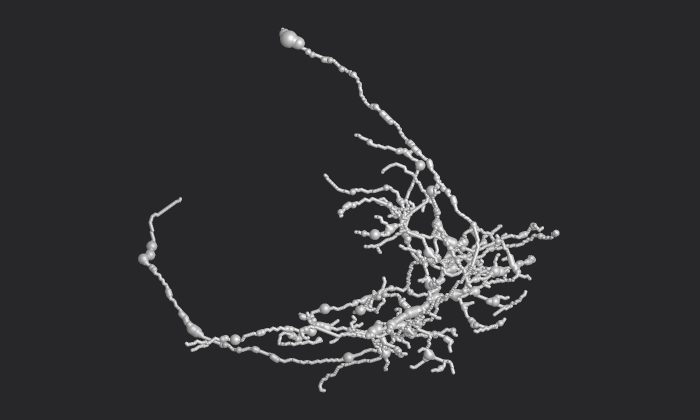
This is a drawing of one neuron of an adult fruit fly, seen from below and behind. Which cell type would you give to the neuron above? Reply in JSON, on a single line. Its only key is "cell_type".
{"cell_type": "PLP086"}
